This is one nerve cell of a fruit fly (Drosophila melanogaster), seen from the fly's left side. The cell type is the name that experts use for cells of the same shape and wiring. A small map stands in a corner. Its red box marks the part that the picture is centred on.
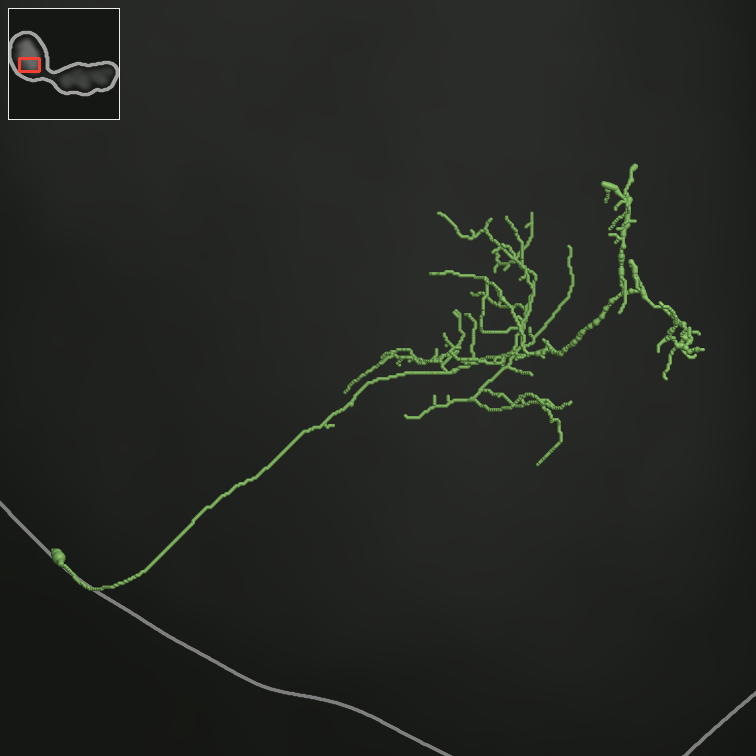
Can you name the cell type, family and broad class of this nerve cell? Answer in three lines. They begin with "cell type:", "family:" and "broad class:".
cell type: PS330
family: hemilineage MD3
broad class: central-brain intrinsic neuron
